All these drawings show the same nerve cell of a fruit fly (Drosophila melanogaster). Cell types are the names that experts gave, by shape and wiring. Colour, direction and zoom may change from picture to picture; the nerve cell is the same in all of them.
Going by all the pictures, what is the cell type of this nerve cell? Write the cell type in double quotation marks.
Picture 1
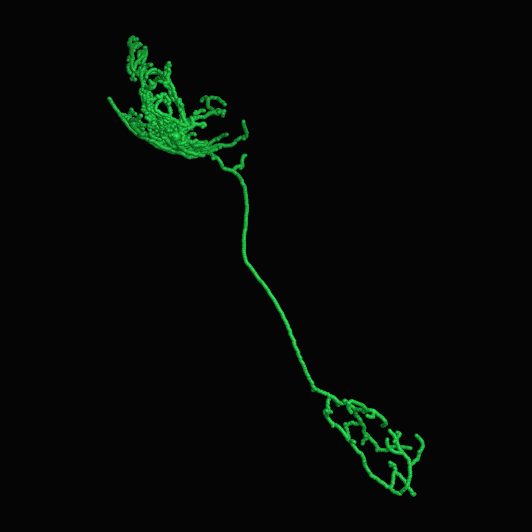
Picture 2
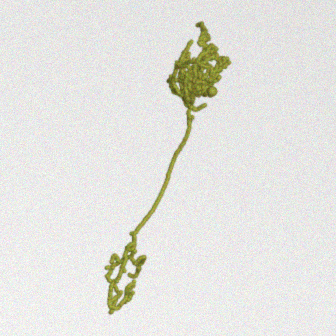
"DNge008"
